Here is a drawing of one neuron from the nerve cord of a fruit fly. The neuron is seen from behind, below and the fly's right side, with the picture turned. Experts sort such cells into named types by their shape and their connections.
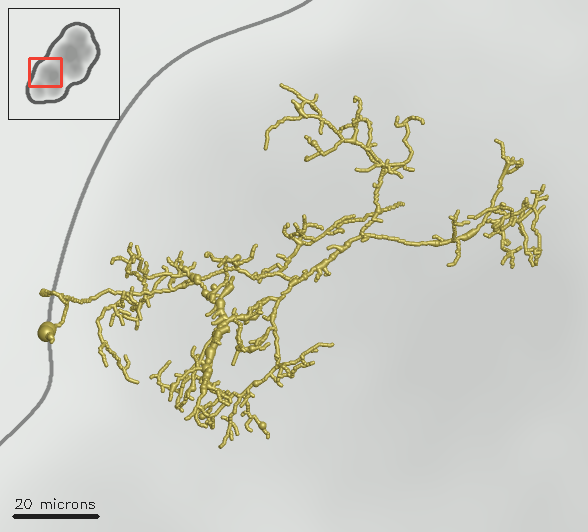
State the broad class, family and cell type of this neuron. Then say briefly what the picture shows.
Its broad class is nerve-cord intrinsic neuron. The family is hemilineage 19A. The cell type is IN19A104. From left to right in the picture it spans about 120 microns. In this view it is wider than it is tall.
